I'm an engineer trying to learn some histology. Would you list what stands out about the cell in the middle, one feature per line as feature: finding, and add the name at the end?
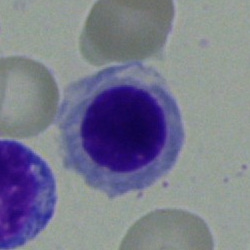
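Shape: roughly round, edge slightly irregular, bumpy
Chromatin: dark purple, dense throughout nucleus
Cytoplasm: moderate rim, all sides of nucleus
Granules: none visible
Name: erythroblast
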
